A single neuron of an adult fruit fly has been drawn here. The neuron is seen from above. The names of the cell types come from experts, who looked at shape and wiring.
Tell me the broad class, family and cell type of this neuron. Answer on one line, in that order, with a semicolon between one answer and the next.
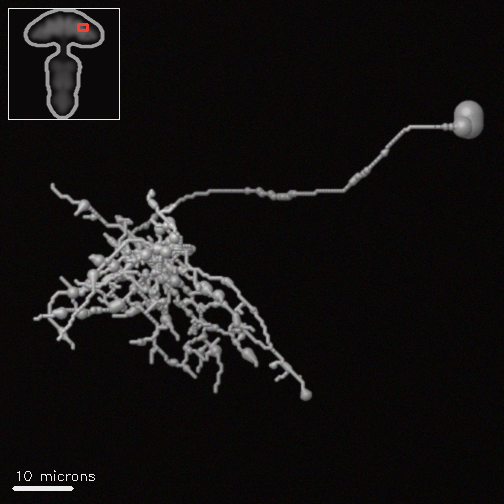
central-brain intrinsic neuron; hemilineage VLPl4_dorsal; LHAV4a4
